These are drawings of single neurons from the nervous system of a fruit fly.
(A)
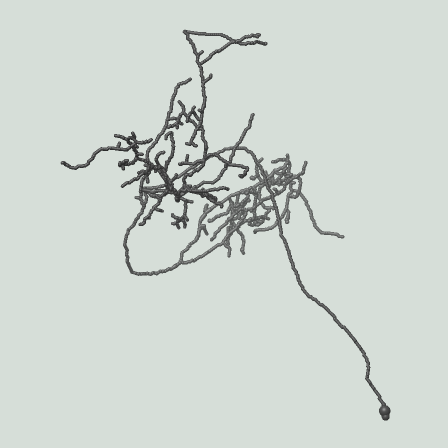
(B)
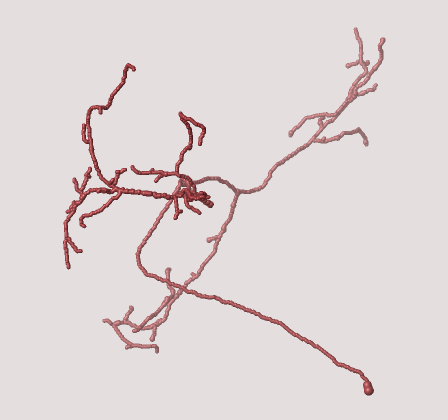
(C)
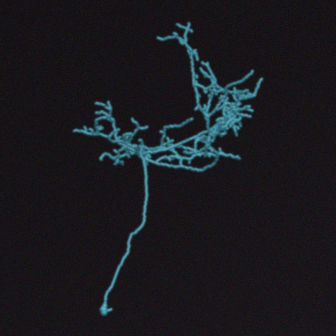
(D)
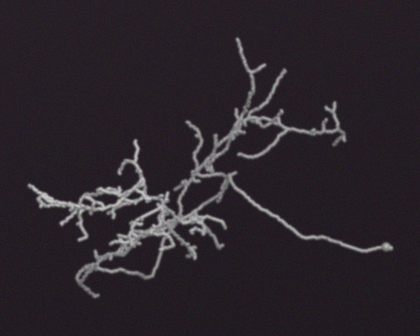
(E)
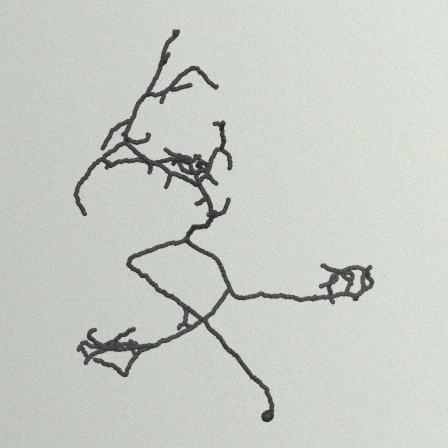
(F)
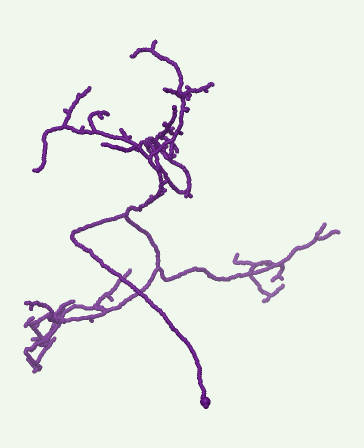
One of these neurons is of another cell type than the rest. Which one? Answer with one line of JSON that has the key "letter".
{"letter": "D"}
